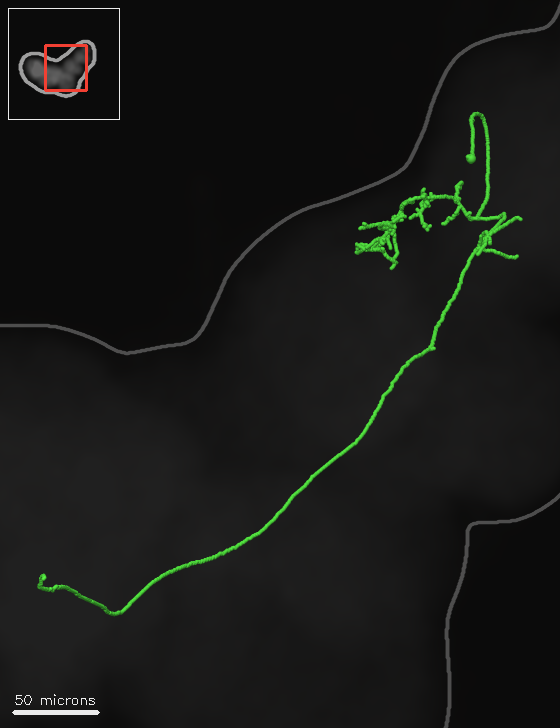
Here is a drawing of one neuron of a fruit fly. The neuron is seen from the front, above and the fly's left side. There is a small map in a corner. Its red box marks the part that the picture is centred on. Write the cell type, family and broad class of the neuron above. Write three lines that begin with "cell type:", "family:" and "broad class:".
cell type: AN19B065
family: hemilineage 19B
broad class: ascending neuron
